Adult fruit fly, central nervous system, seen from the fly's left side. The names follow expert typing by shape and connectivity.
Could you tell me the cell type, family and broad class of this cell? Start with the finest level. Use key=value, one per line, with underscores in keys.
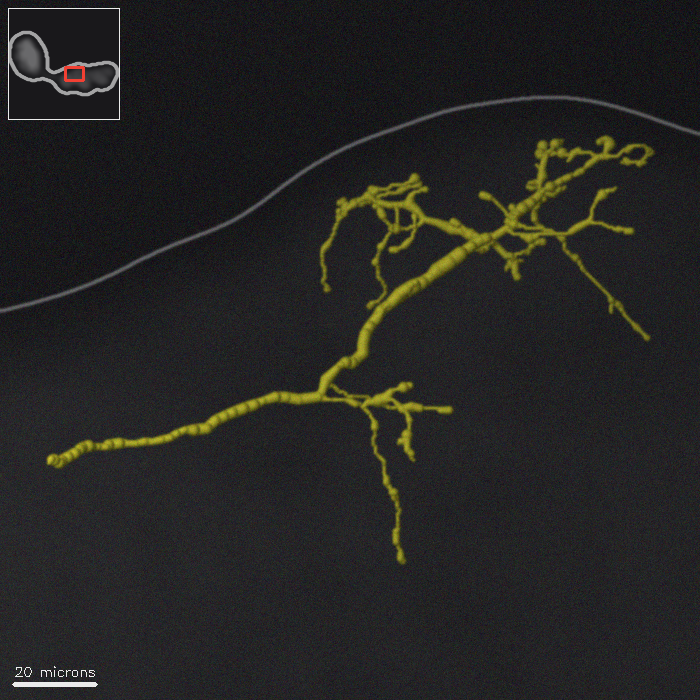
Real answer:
cell_type=SNpp05
family=class mechanosensory proprioceptive
broad_class=sensory neuron entering the nerve cord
